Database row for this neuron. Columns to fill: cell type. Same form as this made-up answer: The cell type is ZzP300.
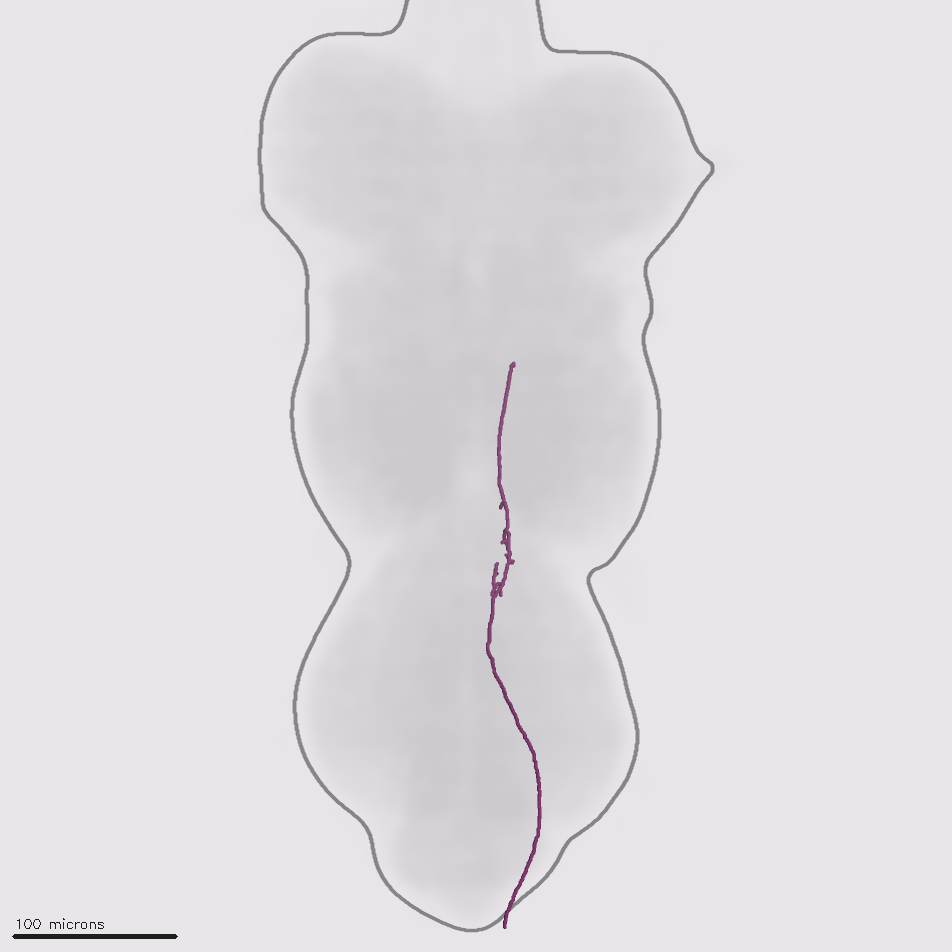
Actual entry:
The cell type is SNpp02.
